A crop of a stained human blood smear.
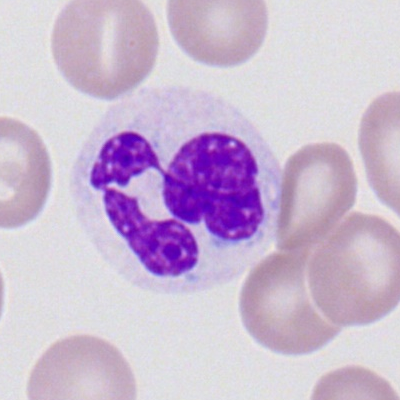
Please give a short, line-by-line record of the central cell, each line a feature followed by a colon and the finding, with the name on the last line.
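Outline: round and smooth
Nucleus: split into three lobes
Nucleoli: none visible
Cytoplasm: fine, faint granules
Name: segmented neutrophil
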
